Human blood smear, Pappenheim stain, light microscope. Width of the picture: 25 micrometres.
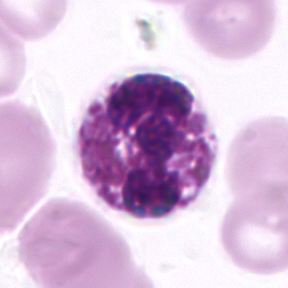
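Eosinophil, about 13 micrometres across. Look first at the outline, which is round and smooth. Then the nucleus: its chromatin is dark purple and coarsely clumped. Coarse granules pack the cytoplasm, and you will find that granular cytoplasm mainly to the left and right of the nucleus.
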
